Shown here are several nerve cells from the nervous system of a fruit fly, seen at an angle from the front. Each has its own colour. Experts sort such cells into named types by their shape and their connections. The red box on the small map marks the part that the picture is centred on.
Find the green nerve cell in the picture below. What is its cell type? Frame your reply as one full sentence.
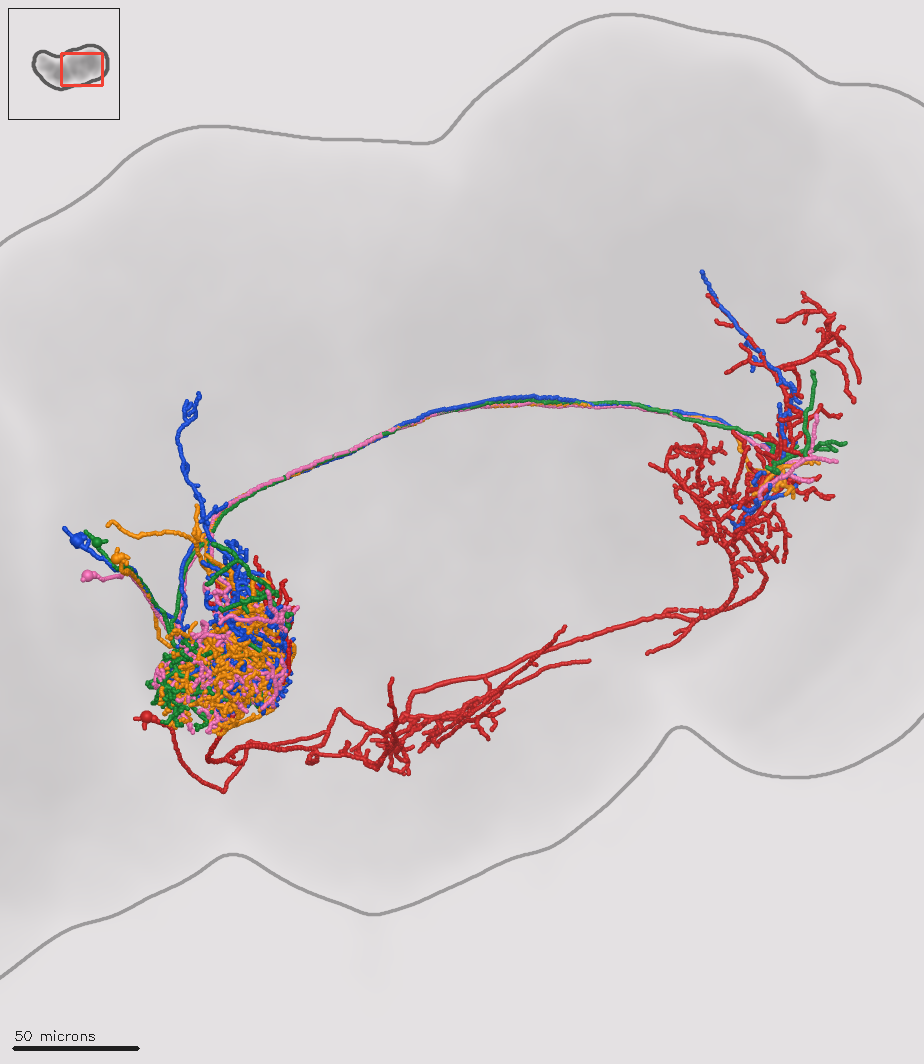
The neuron here falls under cell type AVLP265.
